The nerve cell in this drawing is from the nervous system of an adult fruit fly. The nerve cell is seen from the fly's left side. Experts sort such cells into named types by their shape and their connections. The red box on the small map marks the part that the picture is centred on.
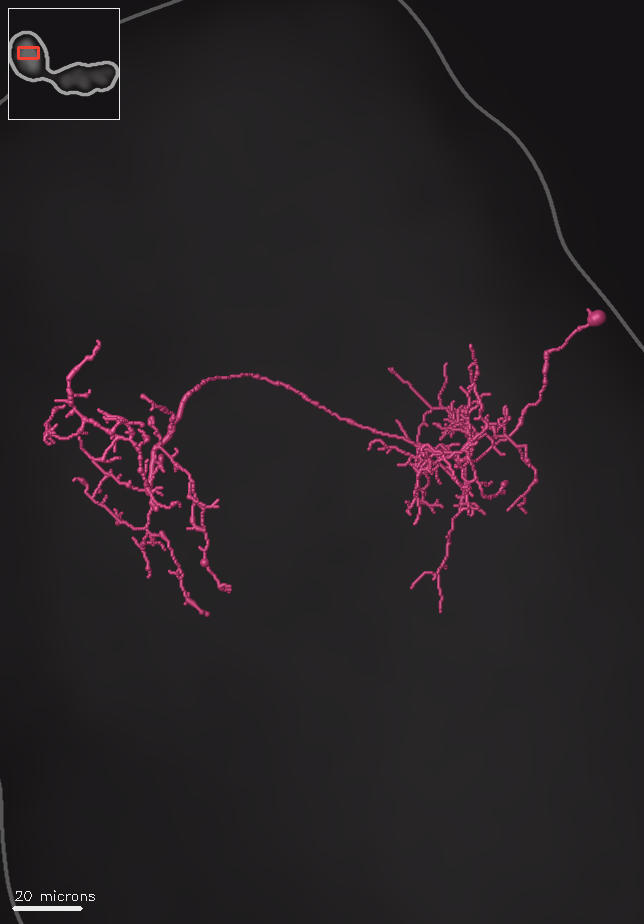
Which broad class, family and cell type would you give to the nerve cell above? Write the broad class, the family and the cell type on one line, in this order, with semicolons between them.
central-brain intrinsic neuron; hemilineage VLPp&l1_posterior; LAL140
